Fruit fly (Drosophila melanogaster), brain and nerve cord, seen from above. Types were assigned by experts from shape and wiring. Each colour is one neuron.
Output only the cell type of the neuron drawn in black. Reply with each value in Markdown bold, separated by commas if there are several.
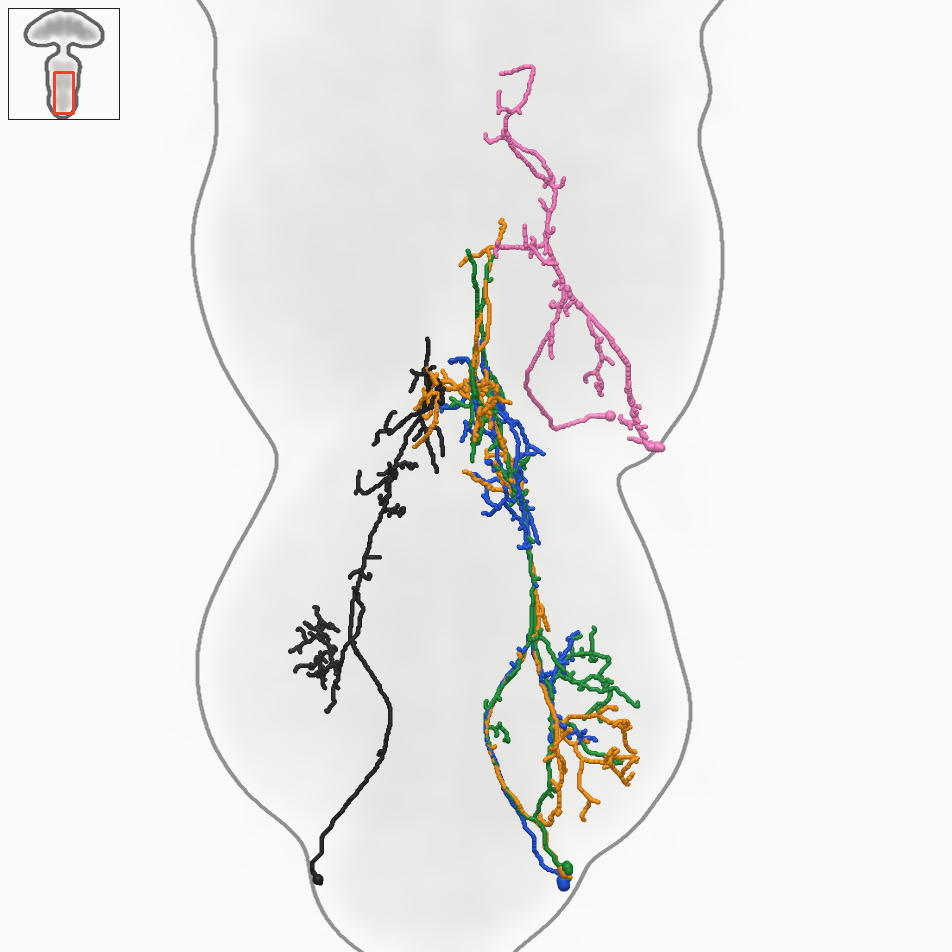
**IN21A098**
